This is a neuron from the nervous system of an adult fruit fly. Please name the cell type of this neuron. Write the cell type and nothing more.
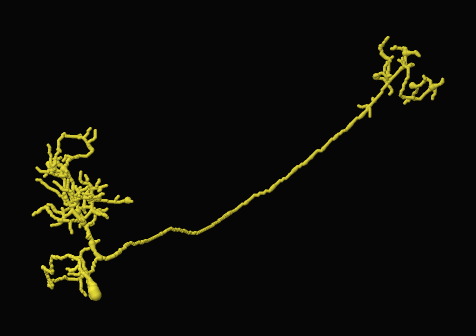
Tm40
